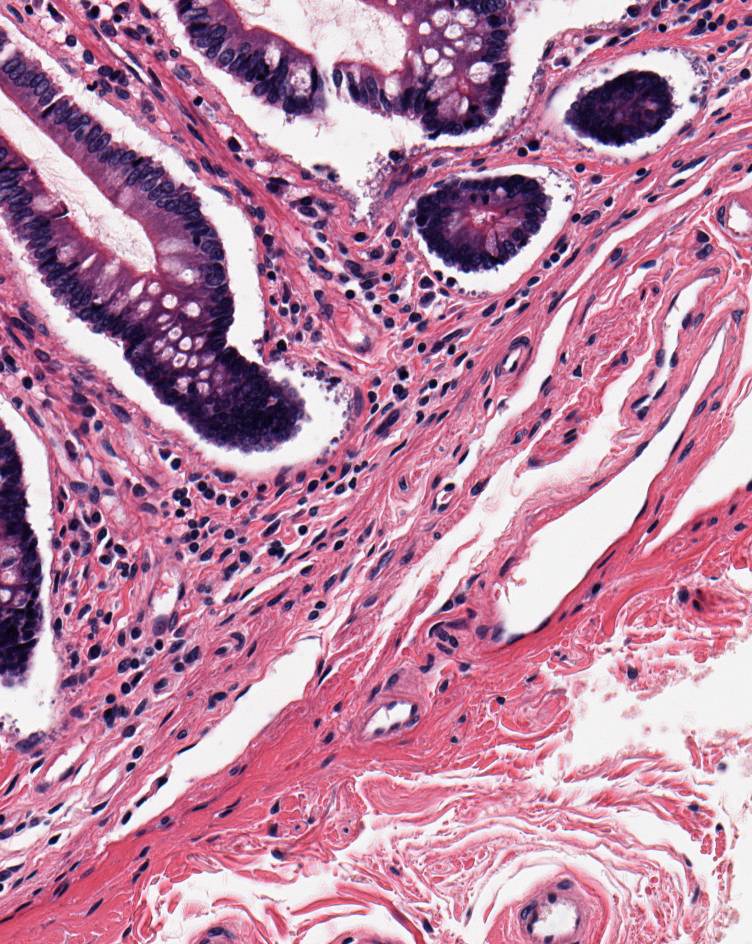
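Terminal ileum: glandular epithelium occupies the upper left, pink fibrous stroma the lower right. Tall columnar cells with crowded, dark, elongated nuclei line the glands, with scattered goblet cells holding clear, rounded mucin vacuoles. Notice, near the top right, two glands cut across as rounded profiles.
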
